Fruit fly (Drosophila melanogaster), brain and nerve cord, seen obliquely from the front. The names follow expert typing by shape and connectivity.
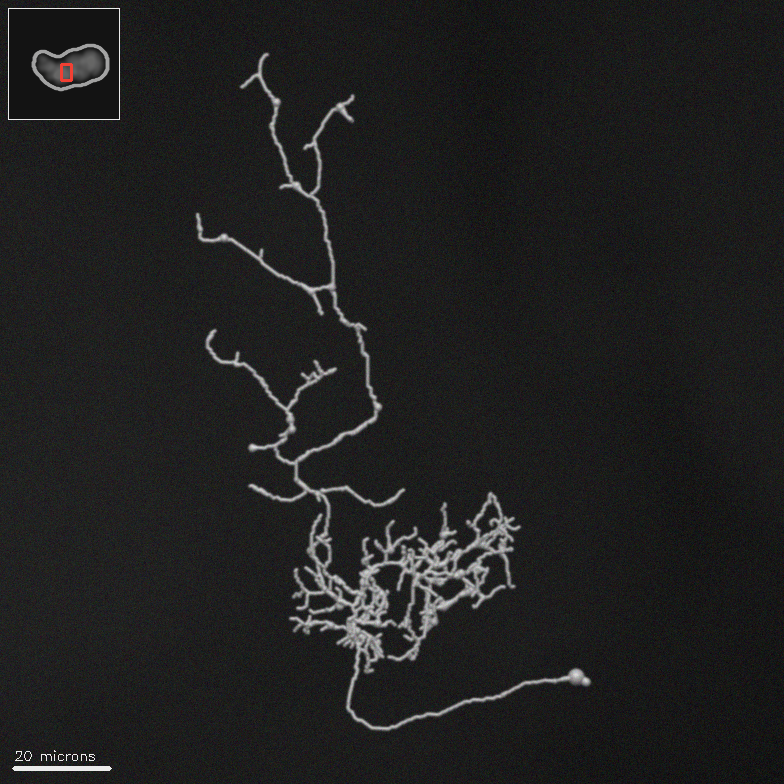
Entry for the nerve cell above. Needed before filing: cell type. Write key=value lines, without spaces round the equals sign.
cell_type=Cm8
